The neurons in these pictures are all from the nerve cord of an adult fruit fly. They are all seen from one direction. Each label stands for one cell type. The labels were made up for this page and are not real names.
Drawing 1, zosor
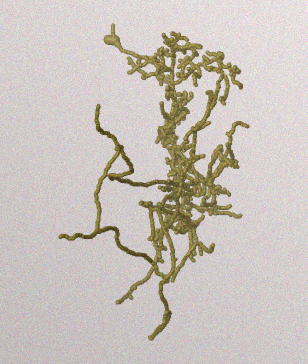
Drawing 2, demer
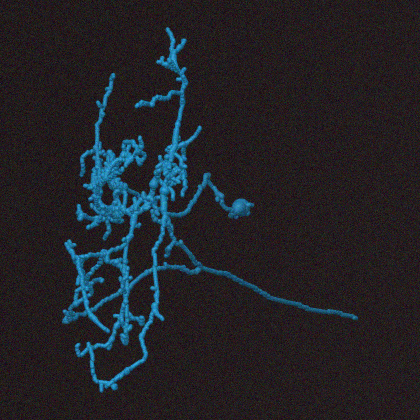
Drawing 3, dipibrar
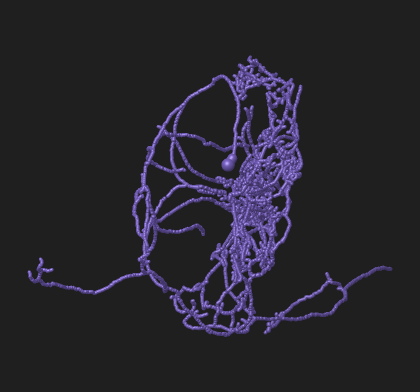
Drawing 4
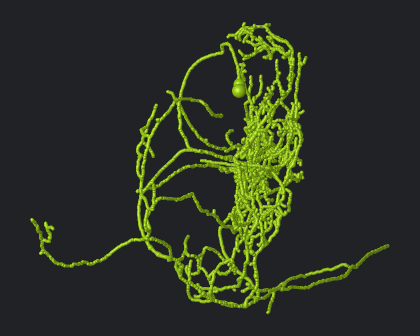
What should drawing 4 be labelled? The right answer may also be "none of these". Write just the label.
dipibrar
